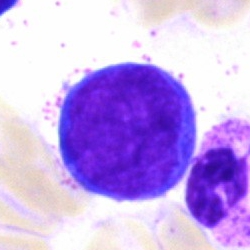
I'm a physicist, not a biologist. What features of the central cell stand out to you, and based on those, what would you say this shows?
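Cytoplasm forms only a thin rim around the nucleus. This rim is deep blue and free of granules. No vacuoles are present in the cell. It is a proerythroblast.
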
